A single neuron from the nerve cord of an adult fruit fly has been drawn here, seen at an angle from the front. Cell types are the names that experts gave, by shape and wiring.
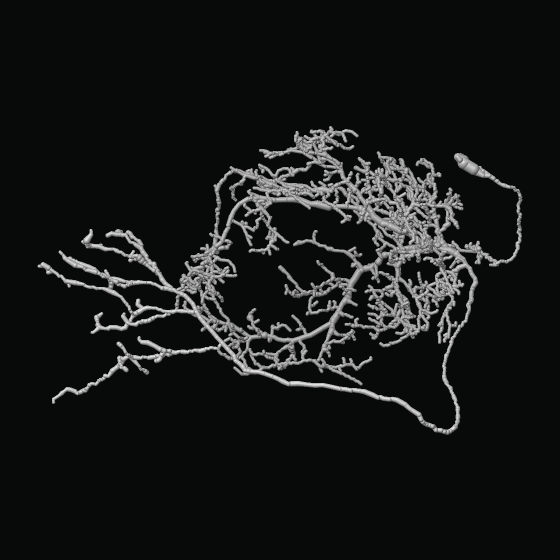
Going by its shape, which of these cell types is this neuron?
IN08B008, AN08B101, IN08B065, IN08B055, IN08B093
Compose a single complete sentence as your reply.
The cell type IN08B065 includes this neuron.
